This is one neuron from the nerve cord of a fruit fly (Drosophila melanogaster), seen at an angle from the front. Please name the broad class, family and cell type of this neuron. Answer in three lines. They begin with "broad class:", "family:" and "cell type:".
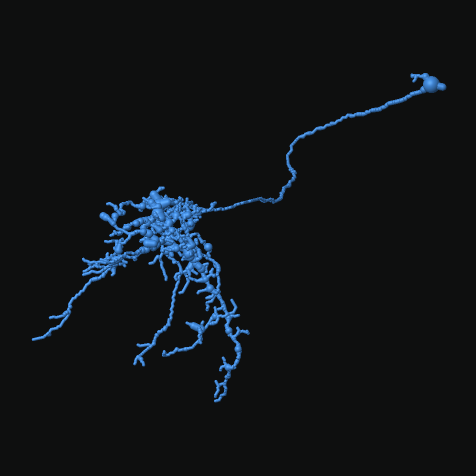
broad class: nerve-cord intrinsic neuron
family: hemilineage 03B
cell type: IN03B079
